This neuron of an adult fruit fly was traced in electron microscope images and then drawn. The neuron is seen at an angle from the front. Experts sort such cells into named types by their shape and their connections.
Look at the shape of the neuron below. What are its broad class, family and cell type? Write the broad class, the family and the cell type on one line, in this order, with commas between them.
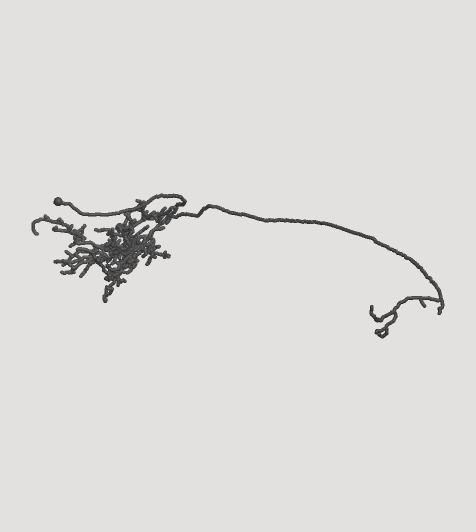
central-brain intrinsic neuron, hemilineage VLPa2, CB4163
